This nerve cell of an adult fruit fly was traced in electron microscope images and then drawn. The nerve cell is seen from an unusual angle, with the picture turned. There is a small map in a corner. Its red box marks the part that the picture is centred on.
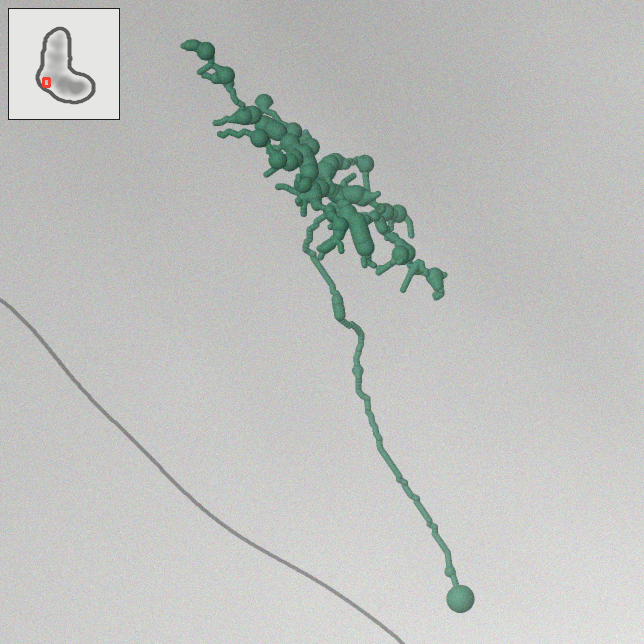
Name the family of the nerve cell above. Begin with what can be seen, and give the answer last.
The cell body can be seen at the lower right of the picture. In this view it is taller than it is wide. This is an optic-lobe intrinsic neuron. Its family is Dm.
